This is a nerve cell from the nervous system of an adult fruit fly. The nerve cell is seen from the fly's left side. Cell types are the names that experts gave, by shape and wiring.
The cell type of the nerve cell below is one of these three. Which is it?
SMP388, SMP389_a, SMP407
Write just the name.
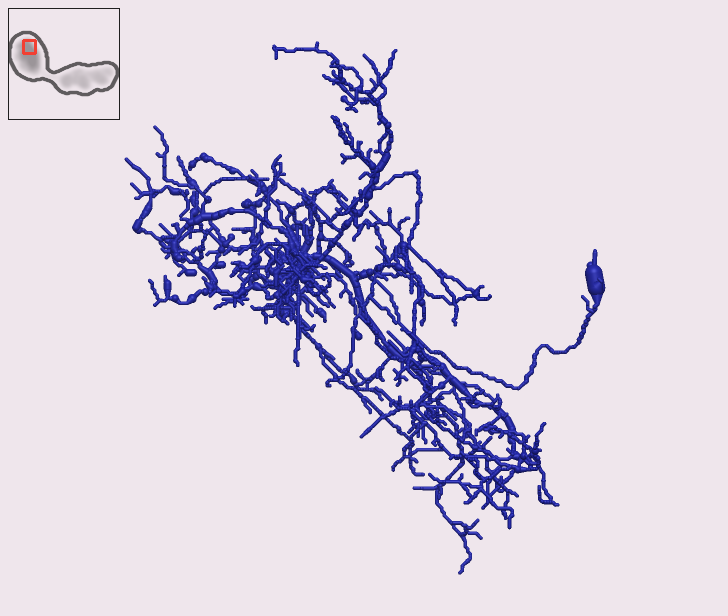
SMP388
